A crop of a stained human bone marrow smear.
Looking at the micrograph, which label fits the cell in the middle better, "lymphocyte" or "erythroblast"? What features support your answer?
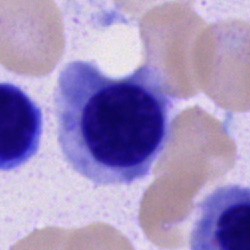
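This cell is an erythroblast.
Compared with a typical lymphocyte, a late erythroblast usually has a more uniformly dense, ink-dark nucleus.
Its chromatin is dark purple and densely packed throughout, in keeping with this. The blue cytoplasm forms a moderate rim, wider on the left than the right, and bulges out at the upper left of the irregular outline.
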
